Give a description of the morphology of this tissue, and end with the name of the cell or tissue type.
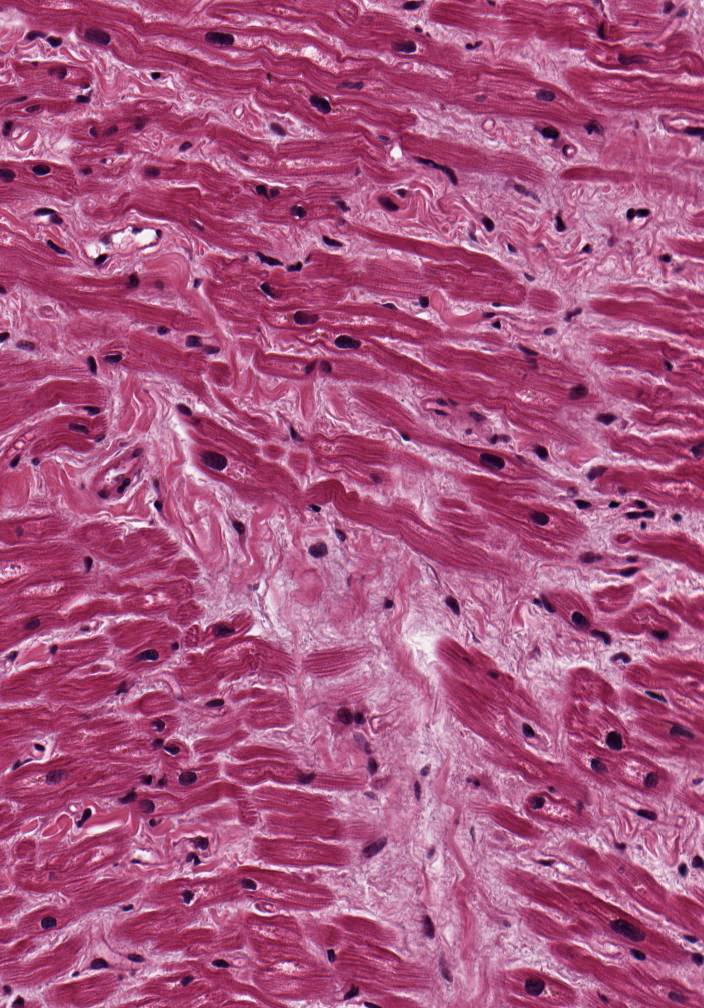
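In the upper half, muscle fibres run obliquely from upper left down to lower right. They are cardiomyocytes that branch and join neighbouring fibres. Small dark spindle-shaped or oval nuclei lie scattered in the pale tissue between fibres. This is atrial appendage of the heart.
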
